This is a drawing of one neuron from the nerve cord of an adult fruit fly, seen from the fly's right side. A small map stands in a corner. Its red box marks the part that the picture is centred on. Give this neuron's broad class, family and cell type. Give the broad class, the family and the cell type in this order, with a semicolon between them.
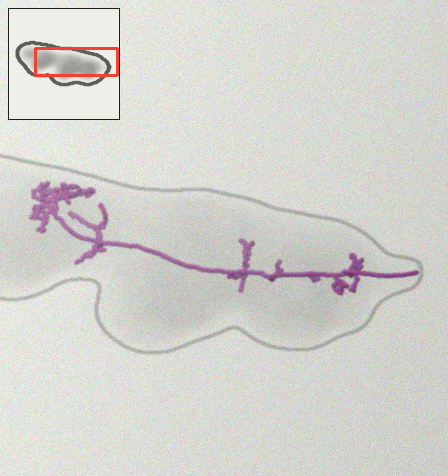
descending neuron; DNg; DNg21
